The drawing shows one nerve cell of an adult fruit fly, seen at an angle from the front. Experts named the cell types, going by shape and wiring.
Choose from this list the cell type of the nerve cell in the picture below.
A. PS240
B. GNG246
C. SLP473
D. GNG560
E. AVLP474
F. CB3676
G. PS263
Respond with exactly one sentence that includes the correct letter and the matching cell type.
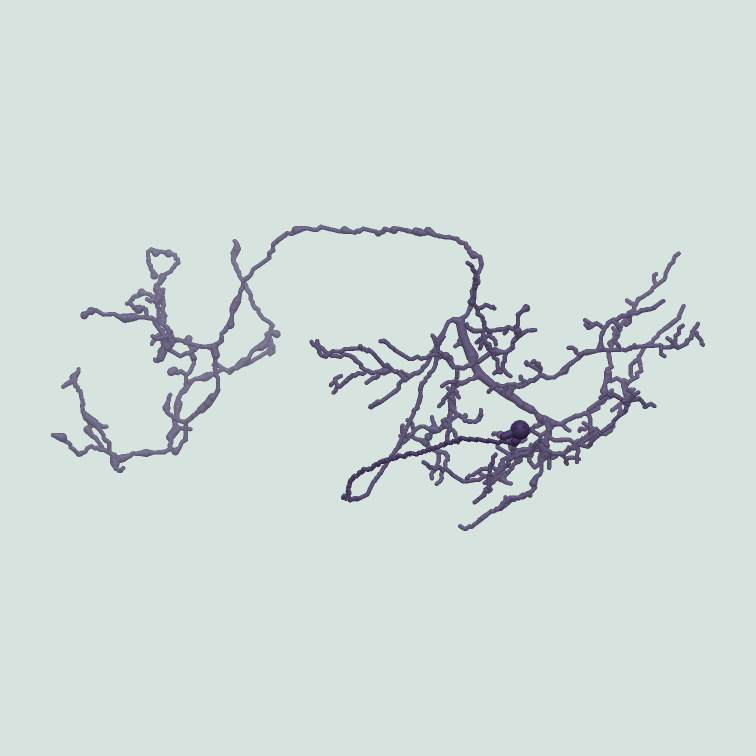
The matching cell type for the nerve cell is option B, GNG246.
